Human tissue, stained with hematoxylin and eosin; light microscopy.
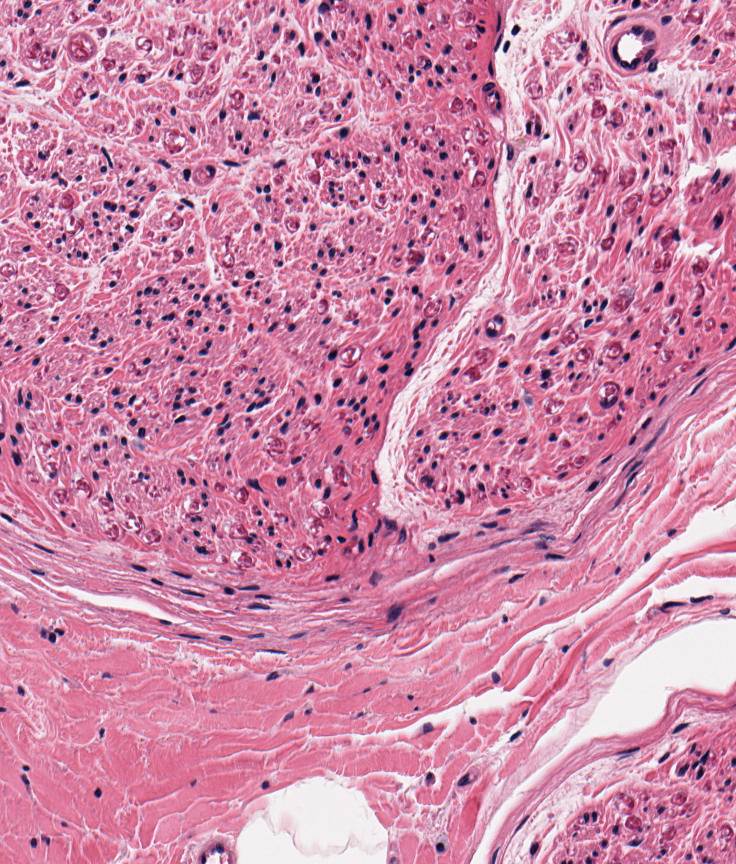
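tibial nerve: fascicles in cross-section fill the upper two-thirds, dense collagenous connective tissue the lower third. They hold many small round profiles, pink axons in pale rings, among scattered small dark oval nuclei. Flattened, elongated nuclei band along their lower border, parallel to it.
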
